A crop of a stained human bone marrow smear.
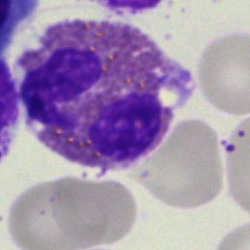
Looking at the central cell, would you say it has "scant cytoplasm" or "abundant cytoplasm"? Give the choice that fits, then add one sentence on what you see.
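Abundant cytoplasm. The cytoplasm is abundant and lilac-purple.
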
